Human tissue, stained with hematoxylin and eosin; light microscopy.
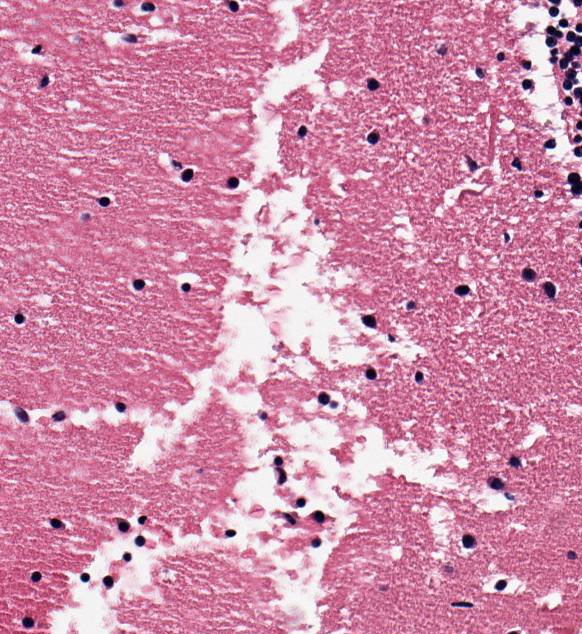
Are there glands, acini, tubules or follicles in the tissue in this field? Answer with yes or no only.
No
